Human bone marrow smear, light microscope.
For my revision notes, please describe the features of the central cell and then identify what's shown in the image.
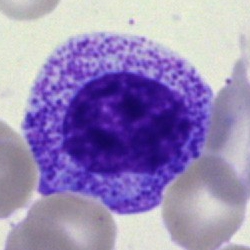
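Broadly rounded rather than elongated, the cell holds dark purple, fairly dense chromatin with patchy lighter areas. Its cytoplasm is densely filled with purple-violet granules and is pale bluish between them. The cell is a myelocyte.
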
